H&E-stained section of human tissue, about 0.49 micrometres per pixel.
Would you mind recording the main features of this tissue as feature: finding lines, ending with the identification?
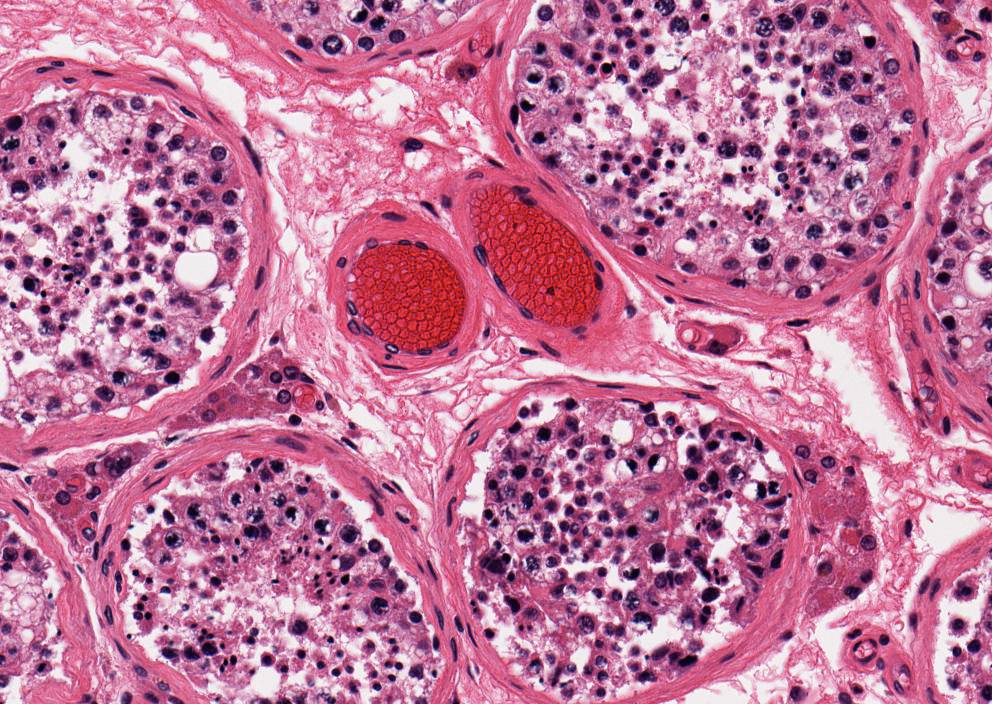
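Tubules: round to oval, cut across, separated by narrow strips of interstitial tissue
Tubule contents: crowded round cells with dark round nuclei; no clear open central lumen
Interstitium: small clusters of cells with abundant pink cytoplasm, for example at the left middle and right of the lower central tubule
Stroma: loose, pale pink, wispy; no fat cells seen
Name: testis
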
